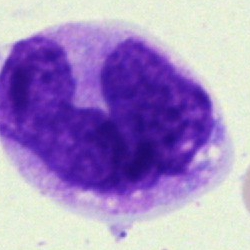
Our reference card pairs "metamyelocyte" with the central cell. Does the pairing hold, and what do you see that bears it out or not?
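Decisive: small clear vacuoles along the lower edge of the cytoplasm, and pale greyish-lilac cytoplasm. Verdict: monocyte, not metamyelocyte.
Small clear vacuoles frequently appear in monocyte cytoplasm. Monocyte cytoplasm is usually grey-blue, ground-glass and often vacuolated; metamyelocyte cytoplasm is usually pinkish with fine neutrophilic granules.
Not in its favour: the dark purple, mottled, clumped chromatin leans toward metamyelocyte.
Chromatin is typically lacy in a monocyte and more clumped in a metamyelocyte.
Also seen: smooth oval outline, wider than tall; nucleus folded into a U with a deep notch opening upward; small pointed bleb projecting from the bottom.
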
